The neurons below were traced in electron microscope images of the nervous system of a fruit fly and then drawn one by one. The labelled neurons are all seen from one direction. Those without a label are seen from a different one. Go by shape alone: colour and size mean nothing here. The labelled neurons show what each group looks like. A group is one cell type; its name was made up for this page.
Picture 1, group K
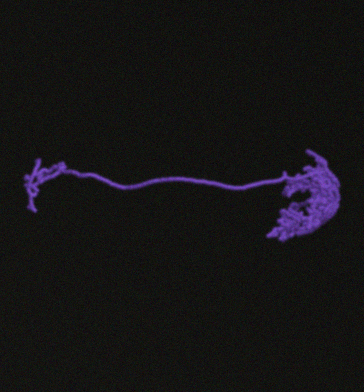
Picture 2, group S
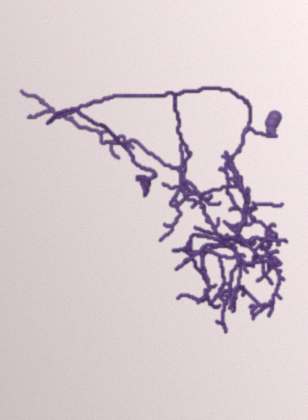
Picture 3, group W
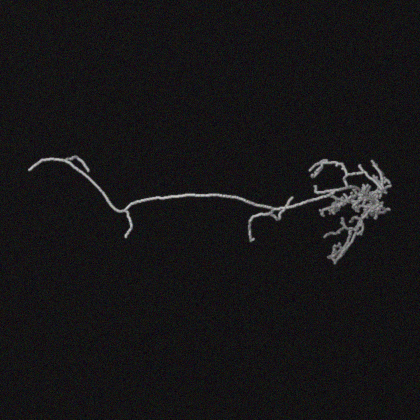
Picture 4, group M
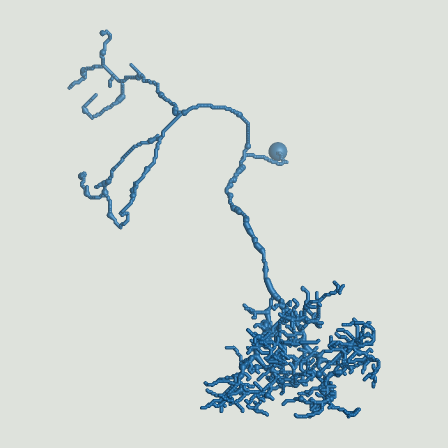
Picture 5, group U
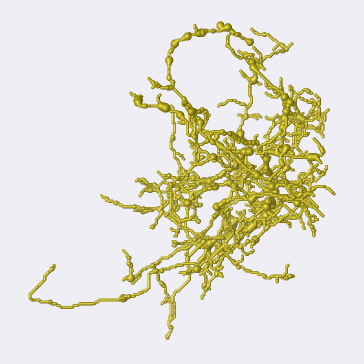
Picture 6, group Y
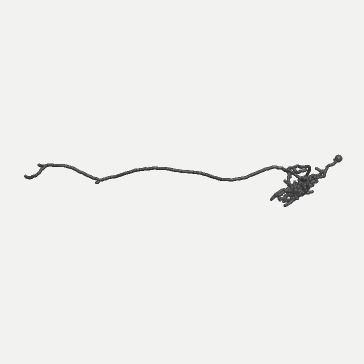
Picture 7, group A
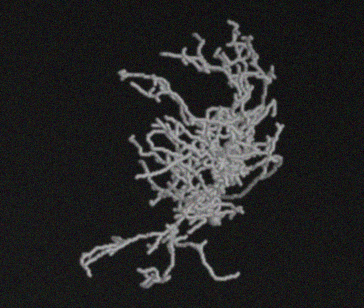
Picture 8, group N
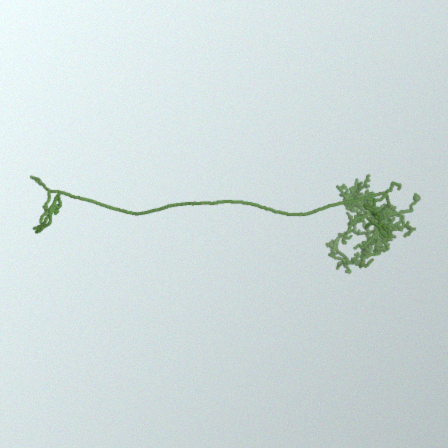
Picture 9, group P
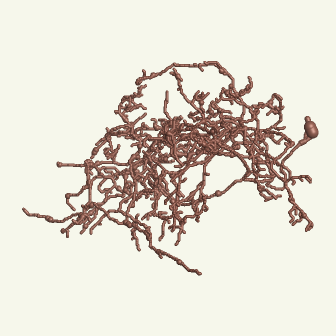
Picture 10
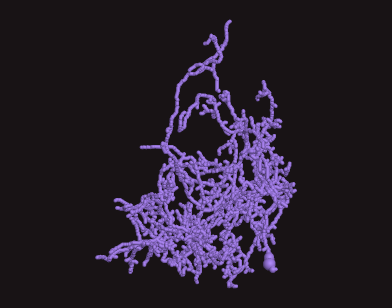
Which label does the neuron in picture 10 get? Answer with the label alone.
group P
